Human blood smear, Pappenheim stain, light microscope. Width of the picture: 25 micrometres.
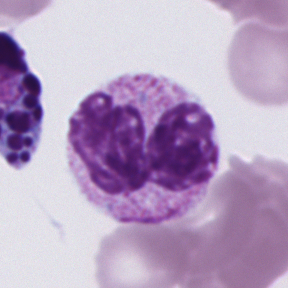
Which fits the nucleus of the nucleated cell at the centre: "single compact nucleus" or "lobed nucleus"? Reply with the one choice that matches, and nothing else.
Lobed nucleus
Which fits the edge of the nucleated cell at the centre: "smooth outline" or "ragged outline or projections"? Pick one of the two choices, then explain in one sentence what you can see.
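Smooth outline. The cell outline is round and smooth.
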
